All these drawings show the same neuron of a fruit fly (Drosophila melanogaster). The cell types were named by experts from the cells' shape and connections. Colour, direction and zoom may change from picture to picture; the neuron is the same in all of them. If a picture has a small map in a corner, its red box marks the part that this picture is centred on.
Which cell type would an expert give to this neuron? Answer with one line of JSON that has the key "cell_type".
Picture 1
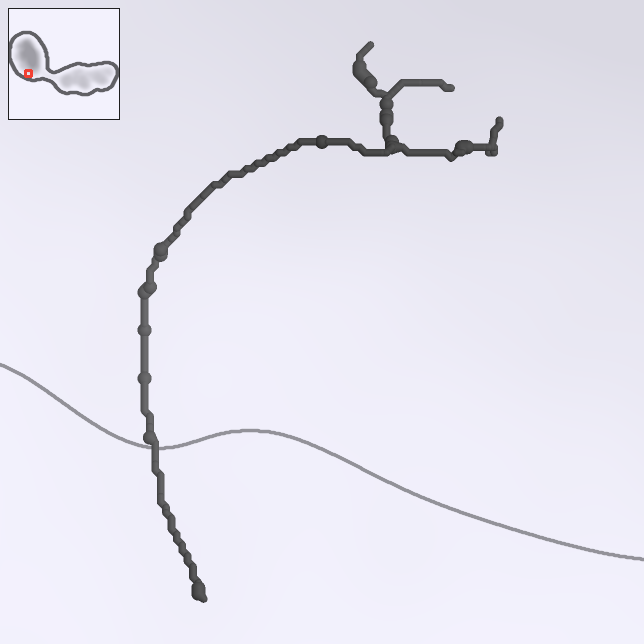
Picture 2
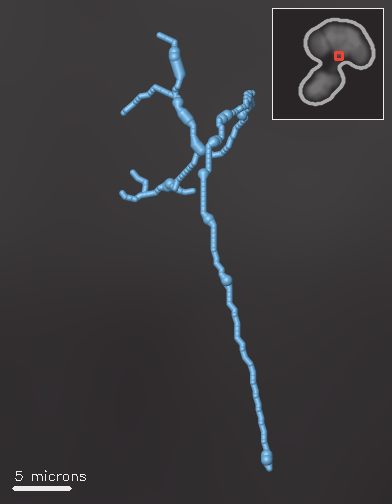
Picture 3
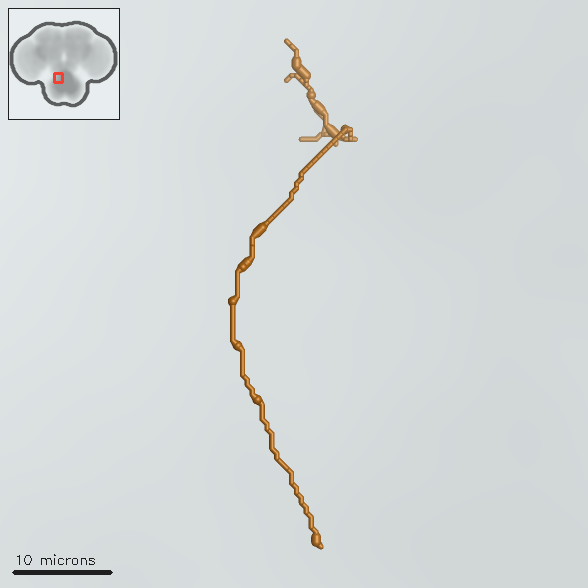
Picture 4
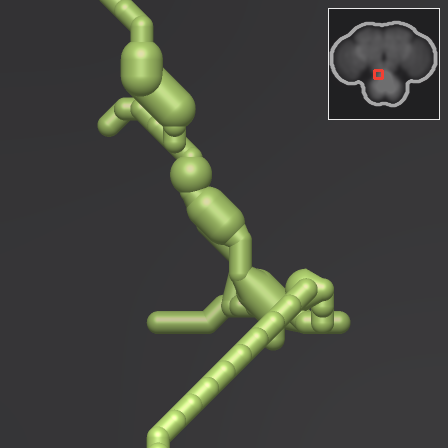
{"cell_type": "BM_InOm"}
